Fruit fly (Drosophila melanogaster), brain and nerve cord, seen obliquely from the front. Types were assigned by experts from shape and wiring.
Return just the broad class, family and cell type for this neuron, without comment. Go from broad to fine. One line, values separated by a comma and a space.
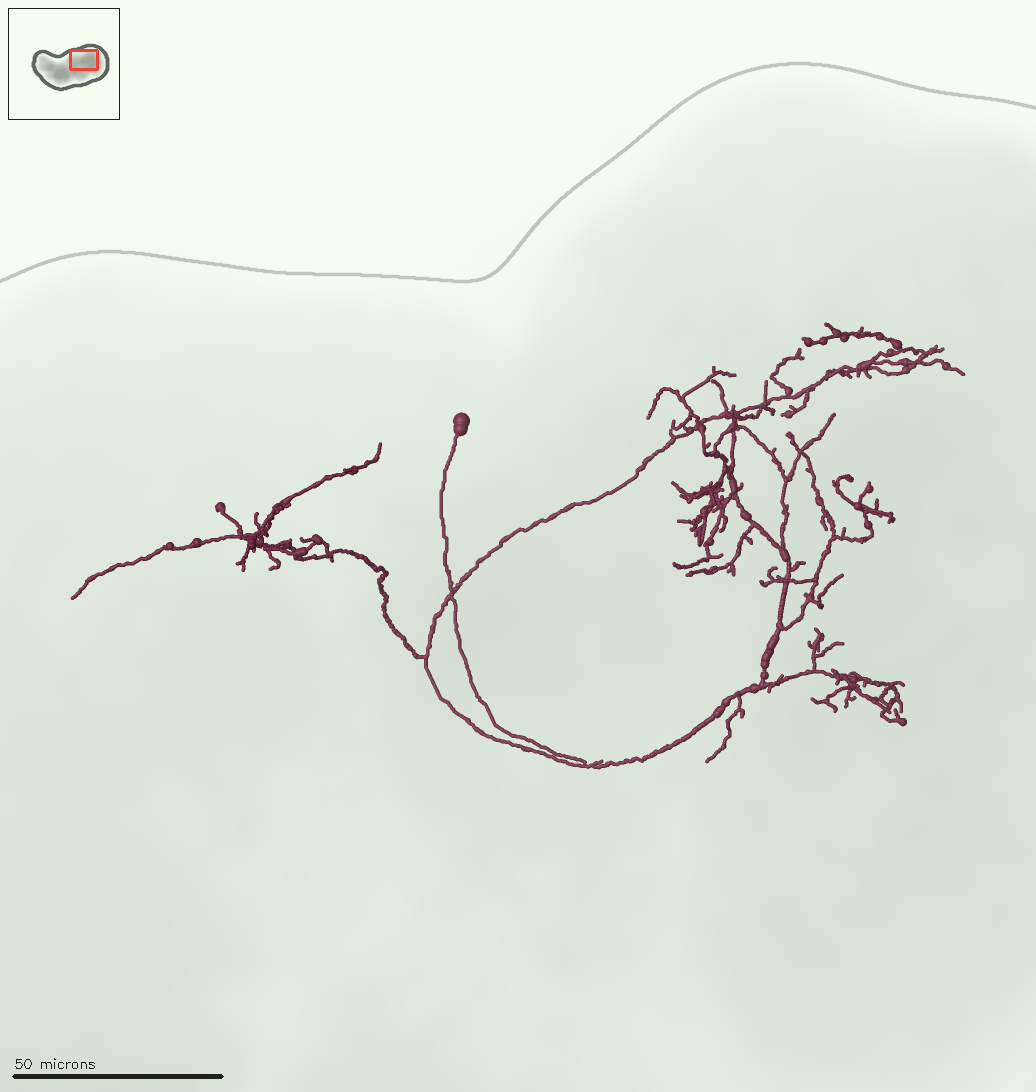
central-brain intrinsic neuron, hemilineage DM1_antero_dorsal, CRE094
